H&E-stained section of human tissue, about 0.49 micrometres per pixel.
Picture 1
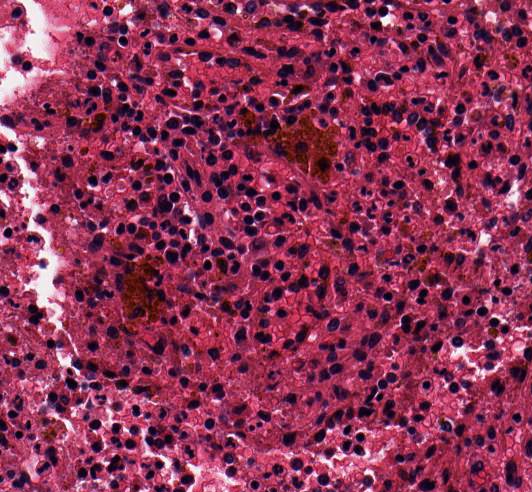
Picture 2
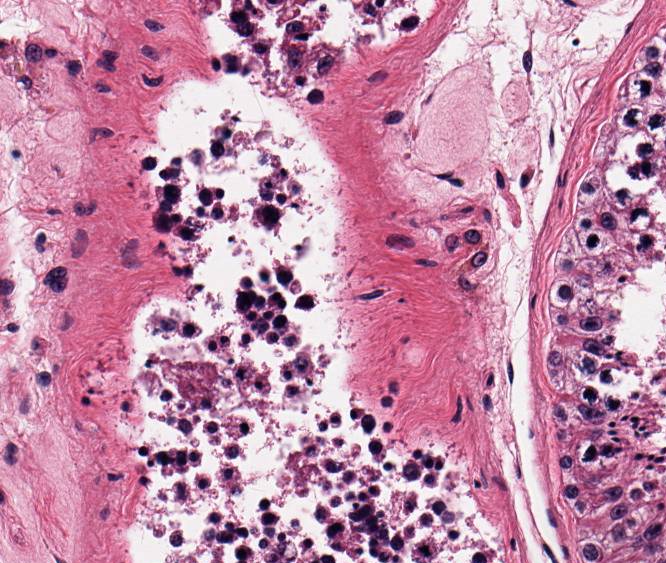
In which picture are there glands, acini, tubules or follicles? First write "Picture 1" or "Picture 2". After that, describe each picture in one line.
Picture 2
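What picture 1 shows: Cells fill the whole field as a diffuse solid sheet without glands or follicles.
What picture 2 shows: At the right edge, a curved tubule is filled with several layers of rounded cells that have round nuclei.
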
